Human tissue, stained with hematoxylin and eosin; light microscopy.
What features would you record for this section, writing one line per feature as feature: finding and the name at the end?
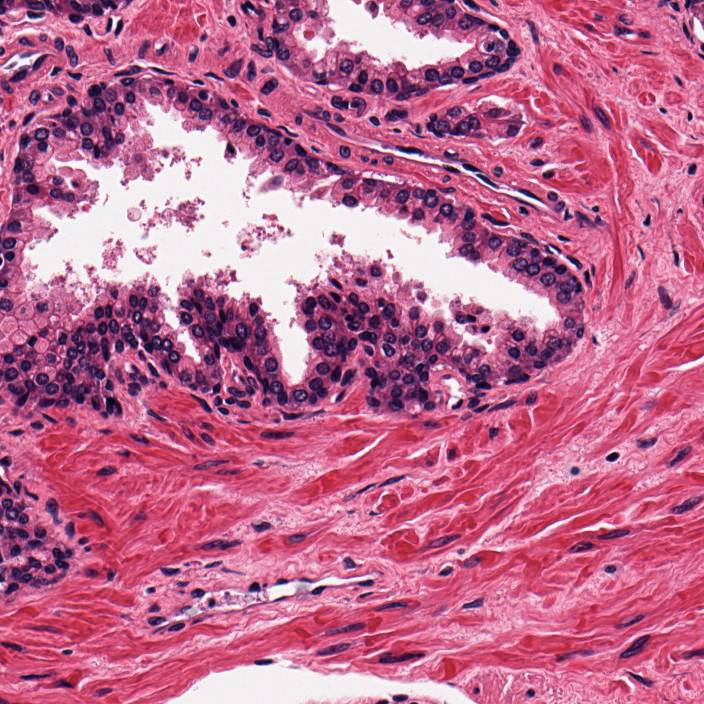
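Layout: a large gland above, its wide lumen branching irregularly; dense stroma below
Lower gland wall: epithelium thrown into papillary infoldings, projecting up into the lumen
Lining cells: crowded, with round dark-staining nuclei and pale pink cytoplasm
Stroma: bundles of smooth muscle cells, pink cytoplasm, elongated nuclei running in several directions
Name: prostate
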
